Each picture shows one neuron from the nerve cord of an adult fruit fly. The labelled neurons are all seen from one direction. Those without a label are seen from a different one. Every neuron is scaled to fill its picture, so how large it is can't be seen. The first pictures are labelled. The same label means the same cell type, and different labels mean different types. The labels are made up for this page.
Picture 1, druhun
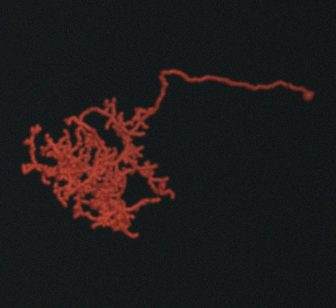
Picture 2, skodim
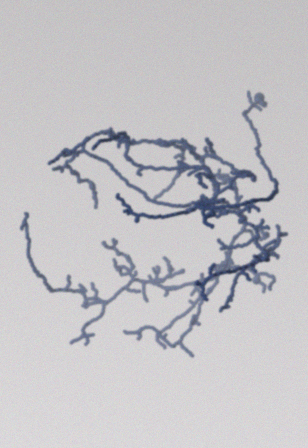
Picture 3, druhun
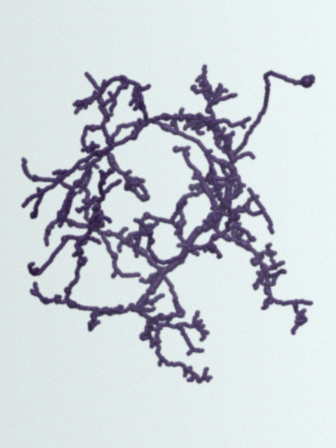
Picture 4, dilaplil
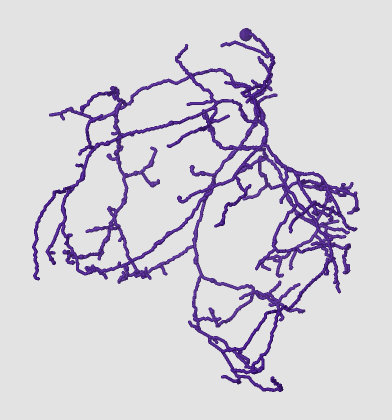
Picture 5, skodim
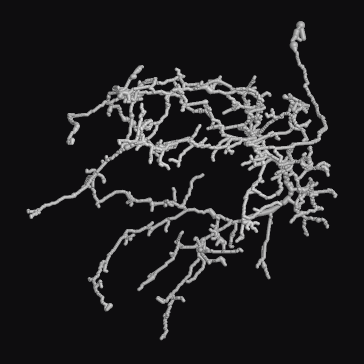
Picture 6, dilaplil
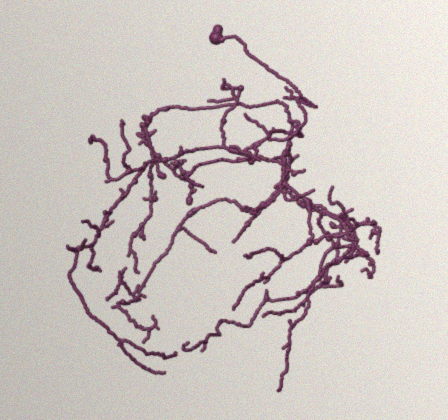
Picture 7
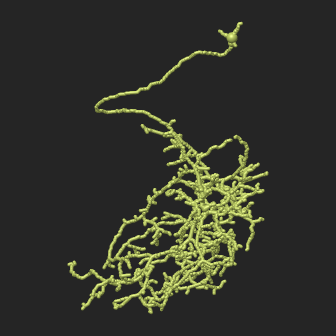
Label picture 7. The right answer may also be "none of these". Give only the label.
druhun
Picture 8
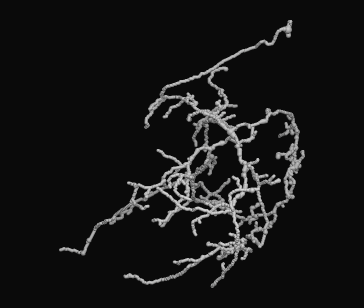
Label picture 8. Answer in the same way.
dilaplil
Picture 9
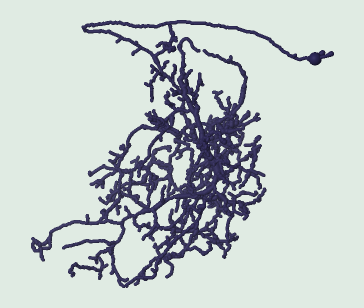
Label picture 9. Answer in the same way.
druhun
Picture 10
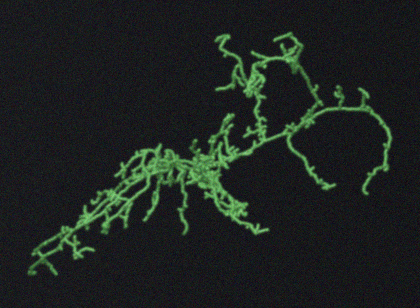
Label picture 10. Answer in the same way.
none of these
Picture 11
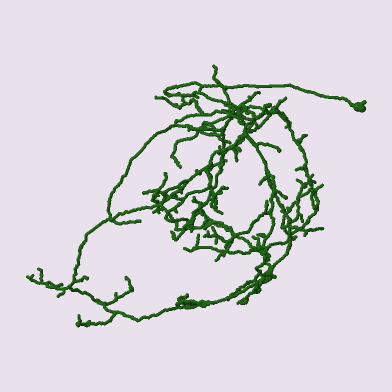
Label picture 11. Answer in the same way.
dilaplil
